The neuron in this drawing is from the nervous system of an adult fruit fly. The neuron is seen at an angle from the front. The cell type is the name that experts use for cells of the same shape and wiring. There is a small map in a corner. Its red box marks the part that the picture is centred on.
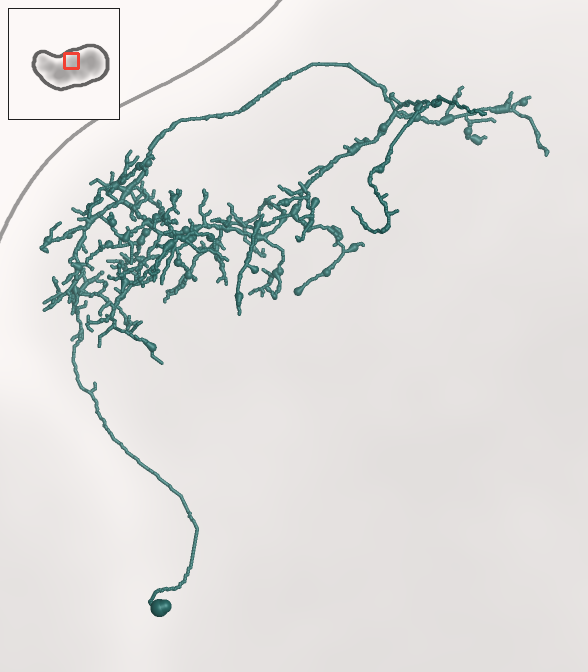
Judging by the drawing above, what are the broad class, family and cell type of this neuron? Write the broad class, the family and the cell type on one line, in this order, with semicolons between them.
central-brain intrinsic neuron; hemilineage LHa3; LHAV3b2_c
